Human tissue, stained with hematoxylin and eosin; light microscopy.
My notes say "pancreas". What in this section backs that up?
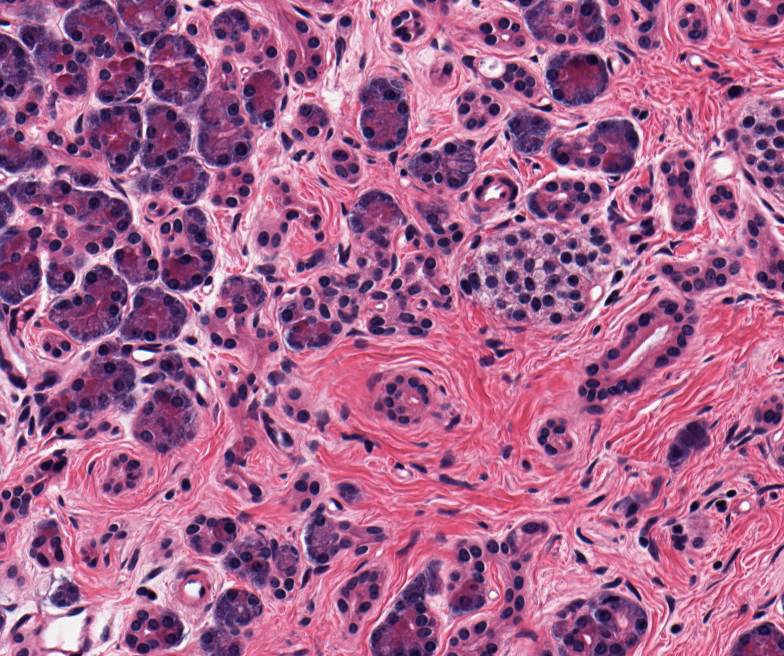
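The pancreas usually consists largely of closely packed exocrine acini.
Here, in pancreas, that holds at the upper left, where acinar groups are most tightly packed; toward the centre and lower right they are smaller and spread further apart by stroma, fitting less well. Its acini are rounded cell clusters with dark round basal nuclei and granular purple-pink cytoplasm toward the centre.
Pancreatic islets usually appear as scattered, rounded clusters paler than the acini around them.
The single rounded islet of paler, finely granular cells with evenly spaced nuclei, above and right of centre, agrees with this. At the centre, collagen fibres wrap concentrically around a small nest of epithelial cells.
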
